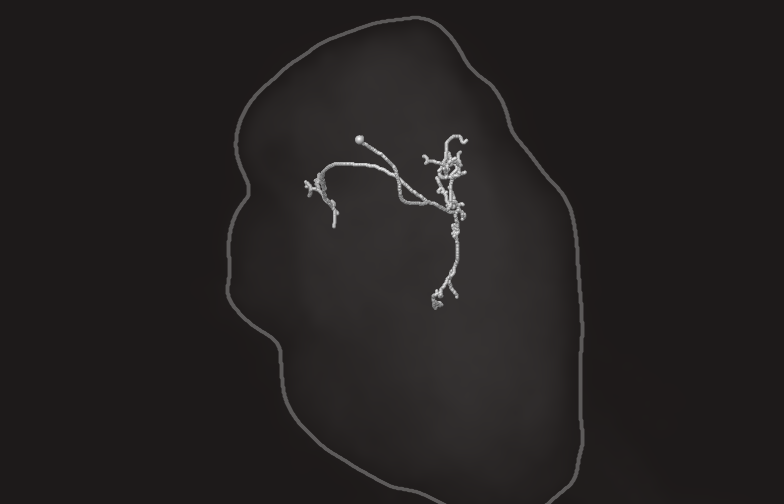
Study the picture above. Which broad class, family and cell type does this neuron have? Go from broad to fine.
central-brain intrinsic neuron; hemilineage SLPa&l1_lateral; CB2881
